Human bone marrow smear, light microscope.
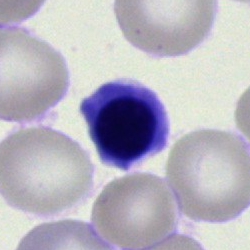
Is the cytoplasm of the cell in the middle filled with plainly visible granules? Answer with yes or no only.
No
